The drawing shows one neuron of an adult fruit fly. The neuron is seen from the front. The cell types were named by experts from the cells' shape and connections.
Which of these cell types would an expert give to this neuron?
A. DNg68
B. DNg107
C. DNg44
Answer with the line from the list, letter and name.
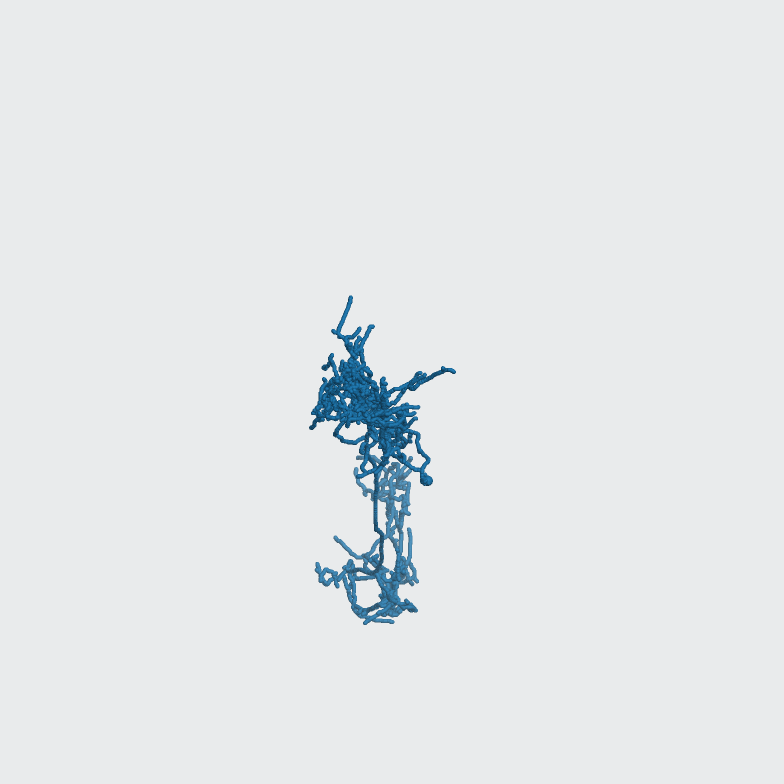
A. DNg68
